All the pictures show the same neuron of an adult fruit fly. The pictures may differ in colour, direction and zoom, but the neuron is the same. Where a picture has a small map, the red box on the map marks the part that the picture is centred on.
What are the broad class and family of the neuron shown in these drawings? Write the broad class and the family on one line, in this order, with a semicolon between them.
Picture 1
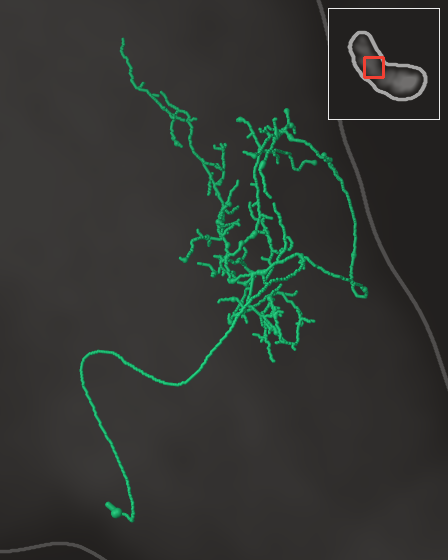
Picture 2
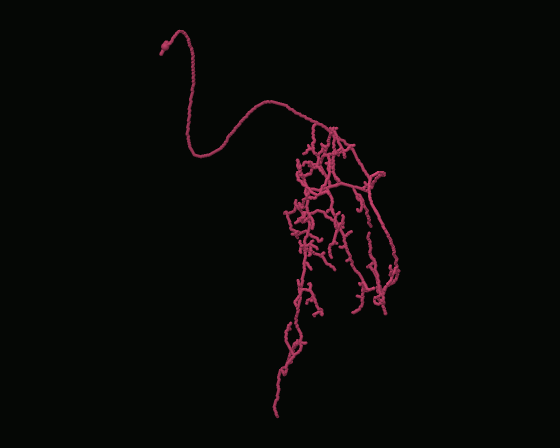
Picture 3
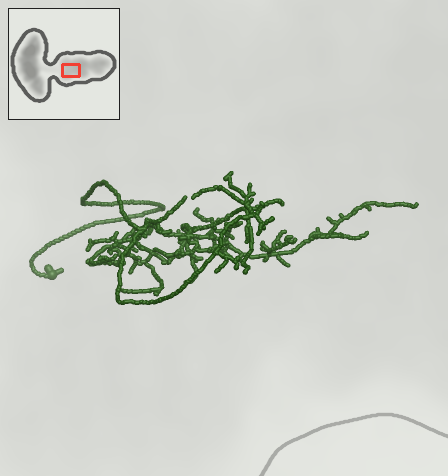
nerve-cord intrinsic neuron; hemilineage 02A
